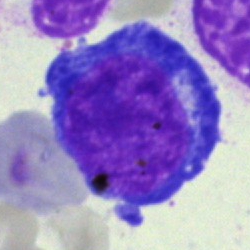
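Proerythroblast (centre). Chromatin purple, finely mottled, without dense dark clumps. Deep blue cytoplasmic rim around nucleus; paler cytoplasmic zone beside nucleus on right. A few small black dots overlie nucleus, largest at lower left.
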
